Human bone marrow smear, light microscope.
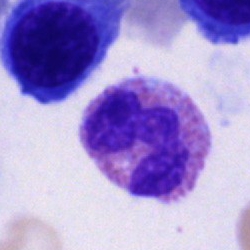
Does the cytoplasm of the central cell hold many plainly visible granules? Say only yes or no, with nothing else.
Yes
